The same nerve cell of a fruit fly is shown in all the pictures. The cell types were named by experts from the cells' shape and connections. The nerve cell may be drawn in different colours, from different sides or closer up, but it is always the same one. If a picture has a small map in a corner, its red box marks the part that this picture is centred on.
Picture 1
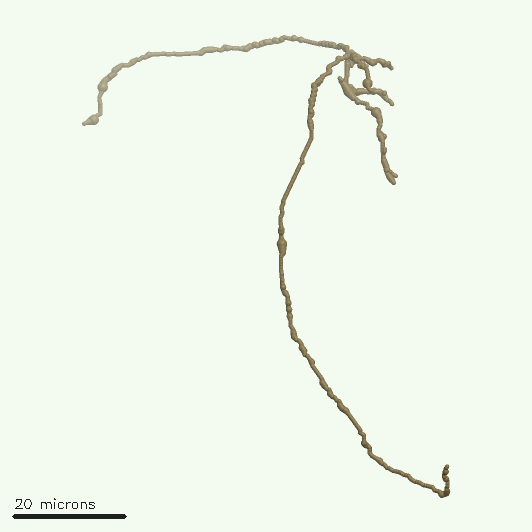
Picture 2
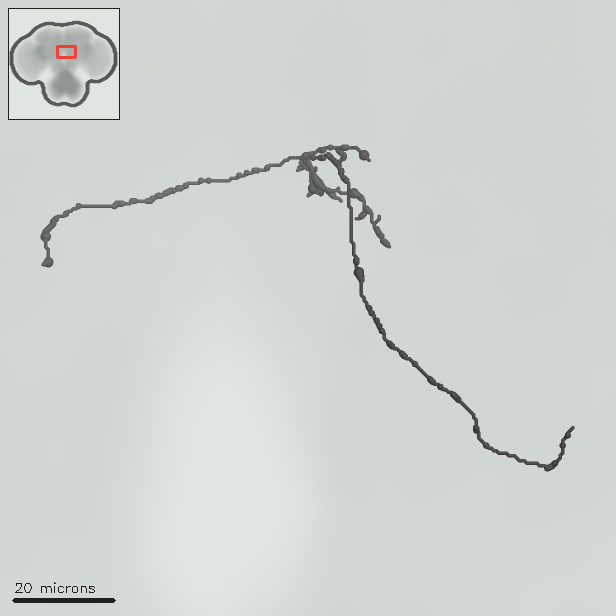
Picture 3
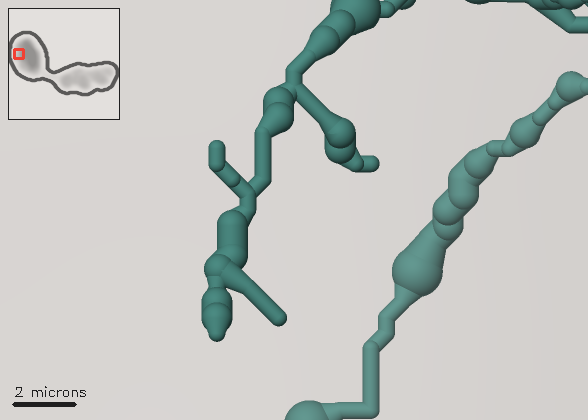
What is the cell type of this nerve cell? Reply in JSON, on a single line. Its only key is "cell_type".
{"cell_type": "ORN_DM1"}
